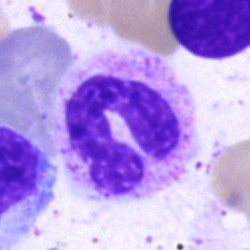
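Band neutrophil, the cell in the middle of a stained human bone marrow smear. Its chromatin is coarse and clumped, with darker purple patches, and no nucleoli are visible. A moderate rim of pale pinkish-lilac cytoplasm surrounds the nucleus, with fine pink-purple granules scattered through it.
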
